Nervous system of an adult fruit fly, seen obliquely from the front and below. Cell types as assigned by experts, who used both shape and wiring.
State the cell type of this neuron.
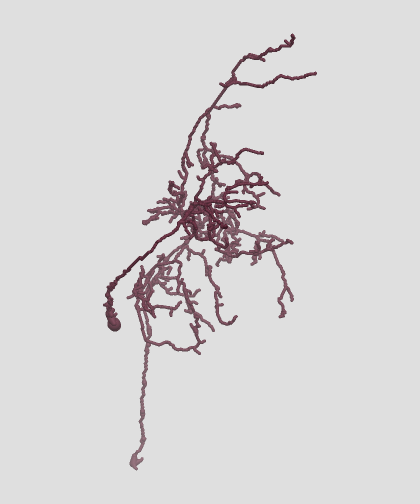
Acc. tr flexor MN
